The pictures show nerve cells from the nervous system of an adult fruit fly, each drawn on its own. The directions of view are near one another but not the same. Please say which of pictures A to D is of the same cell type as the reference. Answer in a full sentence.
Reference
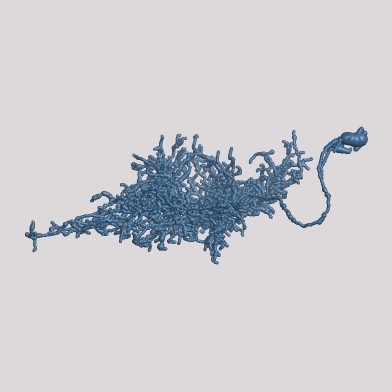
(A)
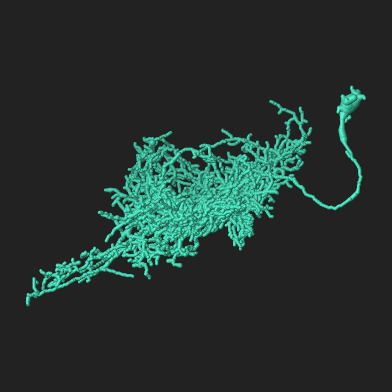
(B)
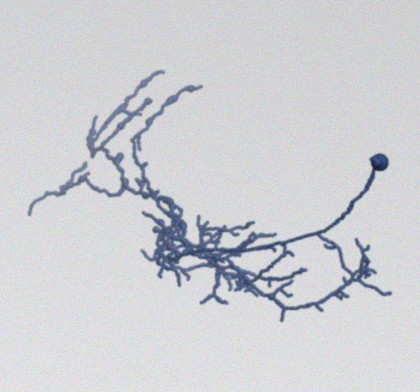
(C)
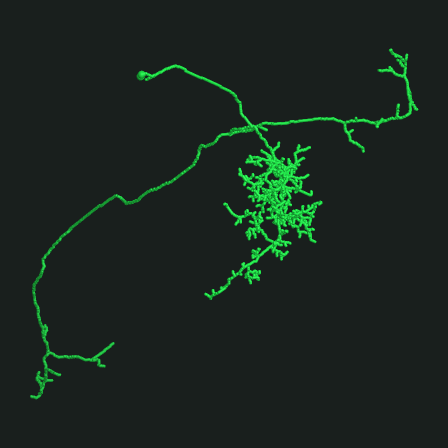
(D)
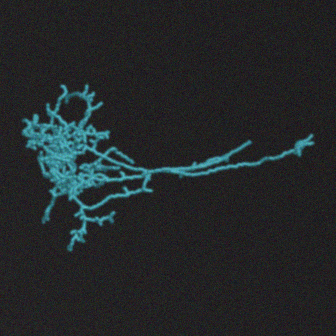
Picture A shows a nerve cell of the same cell type.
